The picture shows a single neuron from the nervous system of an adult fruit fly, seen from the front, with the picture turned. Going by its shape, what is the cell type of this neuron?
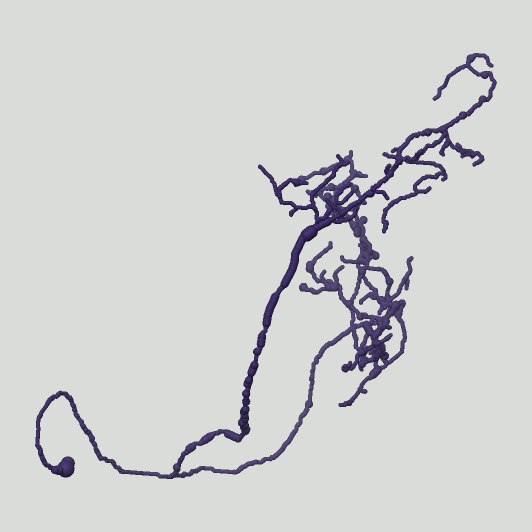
SLP065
